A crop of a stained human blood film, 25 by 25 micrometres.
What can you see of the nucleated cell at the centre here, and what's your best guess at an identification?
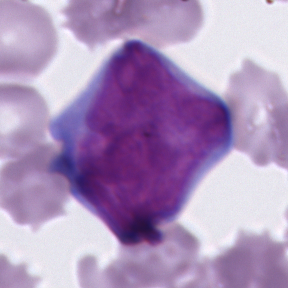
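Angular in outline, the central cell is roughly diamond-shaped with fairly straight sides. A single unlobed nuclear mass follows this angular shape. No granules are visible in the cytoplasm. From the lower tip of the cell projects a small dark-purple tuft. This cell is a myeloblast.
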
